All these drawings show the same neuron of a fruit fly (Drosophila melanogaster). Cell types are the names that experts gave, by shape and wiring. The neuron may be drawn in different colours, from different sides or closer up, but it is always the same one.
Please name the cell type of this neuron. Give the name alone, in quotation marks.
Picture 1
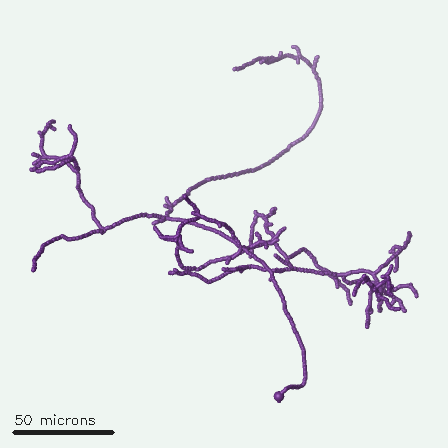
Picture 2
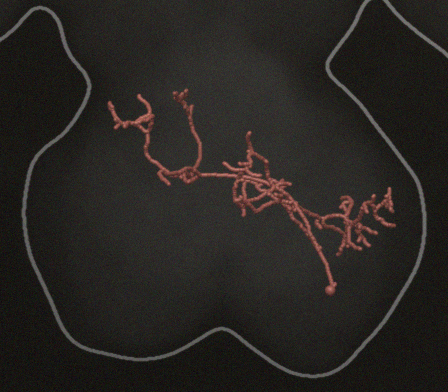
"IN07B073_c"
